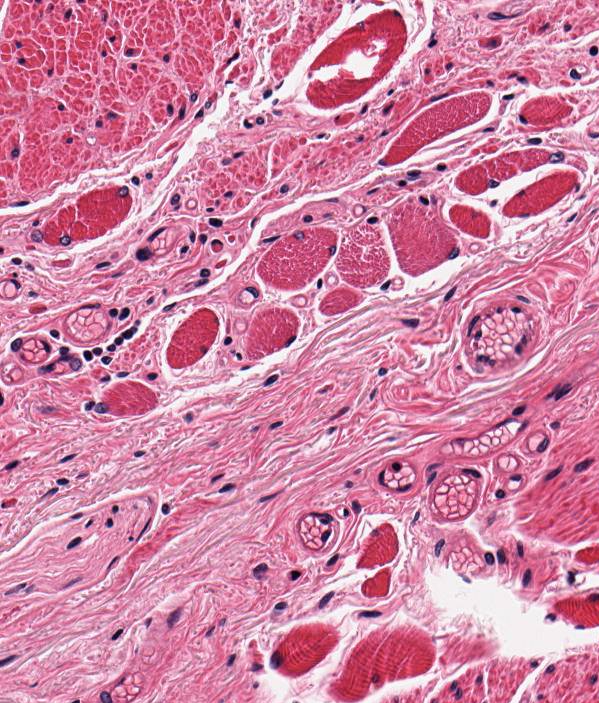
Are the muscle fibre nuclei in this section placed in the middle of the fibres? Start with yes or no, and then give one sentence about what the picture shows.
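No. The few nuclei belonging to the red fibres sit at their edges rather than in their centres.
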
